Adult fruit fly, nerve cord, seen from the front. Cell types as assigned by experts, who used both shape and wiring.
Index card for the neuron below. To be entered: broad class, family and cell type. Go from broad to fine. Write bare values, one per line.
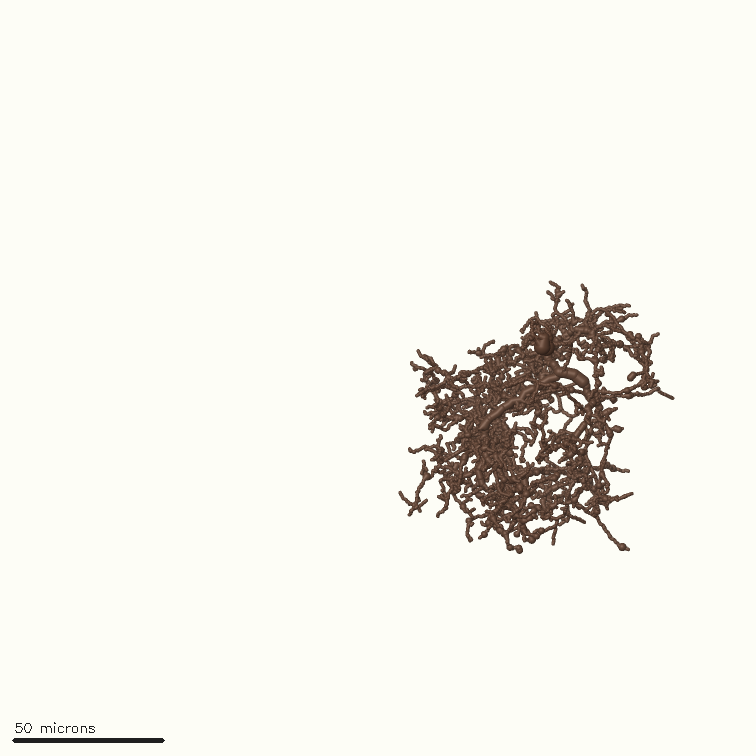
nerve-cord intrinsic neuron
hemilineage 17A
IN17A022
